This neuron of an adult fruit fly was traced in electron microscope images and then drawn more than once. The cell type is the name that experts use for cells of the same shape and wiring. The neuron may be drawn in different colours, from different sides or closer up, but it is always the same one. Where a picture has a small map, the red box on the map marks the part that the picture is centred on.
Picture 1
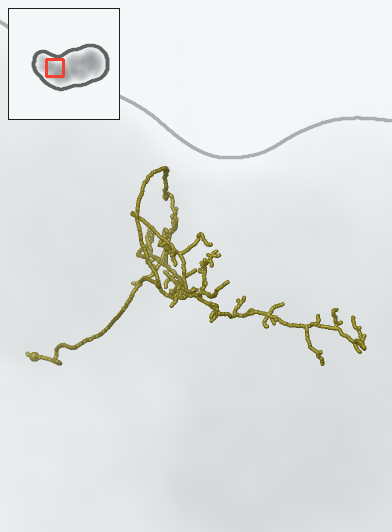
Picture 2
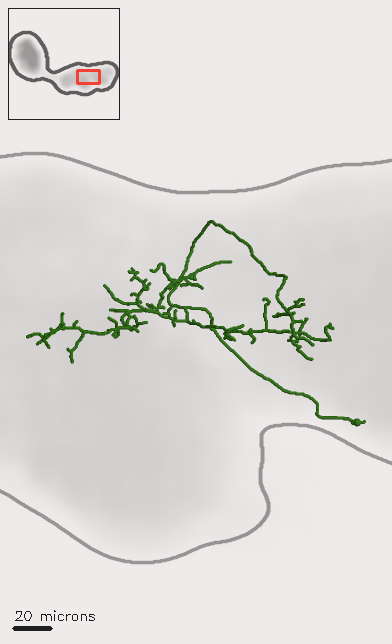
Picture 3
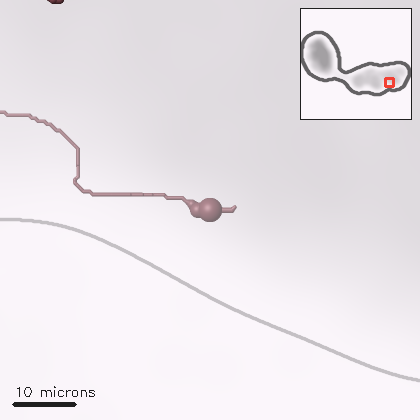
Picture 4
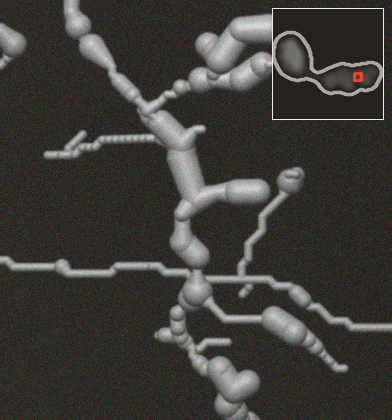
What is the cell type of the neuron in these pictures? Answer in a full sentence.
The cell type is IN02A035.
